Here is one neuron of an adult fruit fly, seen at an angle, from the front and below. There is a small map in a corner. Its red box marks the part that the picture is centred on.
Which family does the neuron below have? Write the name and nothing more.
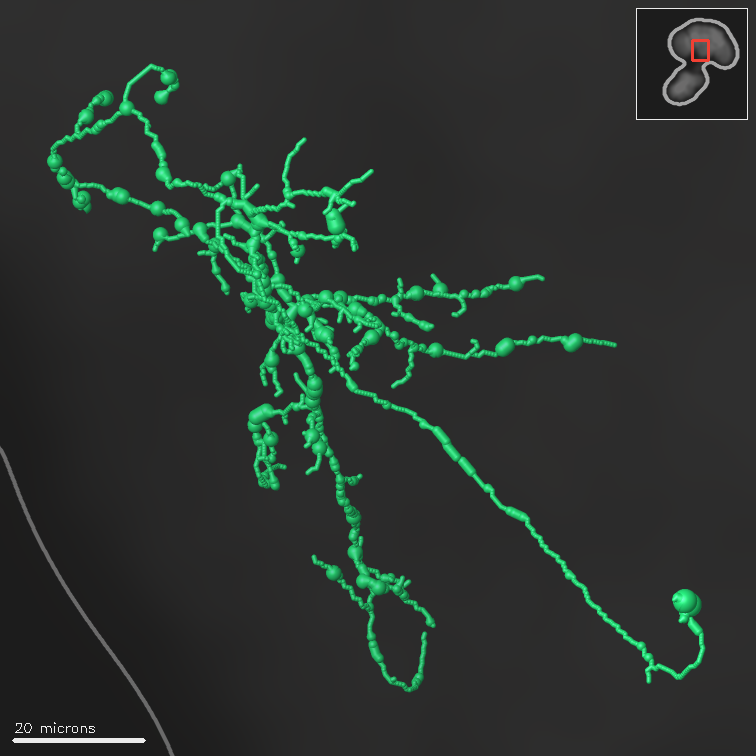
hemilineage MX3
